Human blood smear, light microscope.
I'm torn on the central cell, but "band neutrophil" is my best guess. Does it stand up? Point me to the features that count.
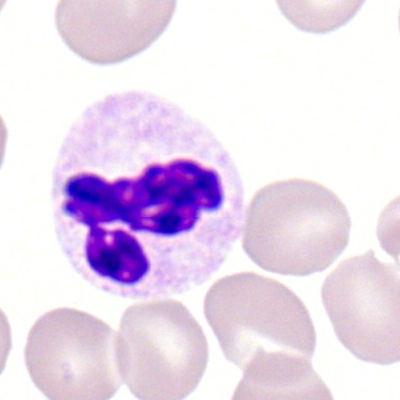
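Point one: the nucleus is divided into several lobes joined together.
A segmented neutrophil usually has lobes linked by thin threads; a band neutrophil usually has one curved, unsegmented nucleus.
Band neutrophil therefore does not fit; the cell is a segmented neutrophil. Point two: no nucleoli can be seen in the nucleus.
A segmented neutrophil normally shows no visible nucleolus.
Point three: fine, faint lilac granules fill the cytoplasm.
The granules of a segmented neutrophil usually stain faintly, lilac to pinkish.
Point four, which fits both names: the chromatin is dark purple and coarsely clumped.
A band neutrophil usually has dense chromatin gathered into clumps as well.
Finally, the outline is round and smooth; the cytoplasm is plentiful and pale pinkish-lilac.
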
